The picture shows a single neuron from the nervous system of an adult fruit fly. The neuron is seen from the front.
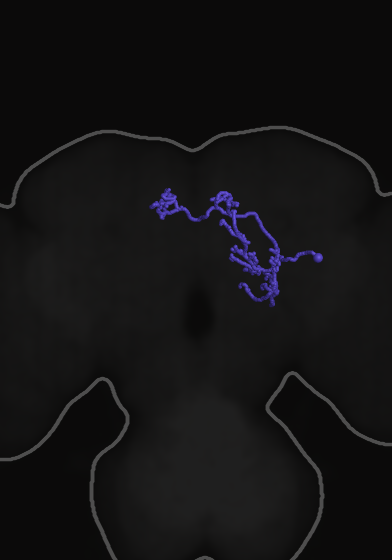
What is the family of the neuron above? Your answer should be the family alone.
hemilineage CREl1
